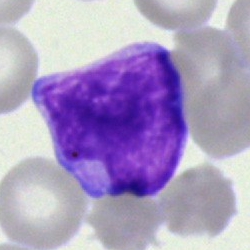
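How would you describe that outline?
Irregular and angular rather than round.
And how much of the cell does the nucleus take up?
Almost the whole of it.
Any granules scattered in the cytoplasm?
None, just a single tiny dark dot near the lower left edge of the cell.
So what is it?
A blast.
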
